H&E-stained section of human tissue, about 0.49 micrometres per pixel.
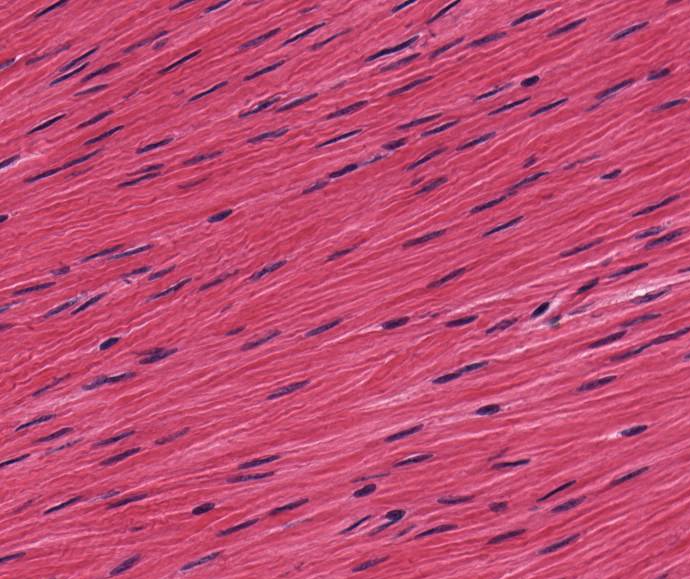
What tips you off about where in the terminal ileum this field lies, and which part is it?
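Smooth muscle occupies the whole field as closely packed parallel fibres running diagonally from lower left to upper right. The fibres stain a deep, even pink and show no cross-striations. Their nuclei are elongated, long axis parallel to the fibres.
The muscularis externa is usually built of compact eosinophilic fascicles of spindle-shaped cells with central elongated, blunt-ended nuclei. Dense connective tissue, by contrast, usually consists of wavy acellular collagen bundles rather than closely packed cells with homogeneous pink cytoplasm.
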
